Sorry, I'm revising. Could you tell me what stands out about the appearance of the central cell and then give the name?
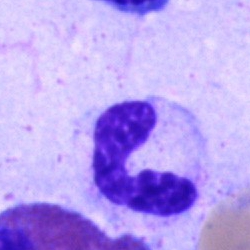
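Starting at the border, the outline is round, smooth and faint. Moving to the nucleus, it is a thick curved band bent into a C shape. The open side of that C faces the upper right. Turning to the cytoplasm, it holds no coarse dark granules. Last comes the name: band neutrophil.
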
